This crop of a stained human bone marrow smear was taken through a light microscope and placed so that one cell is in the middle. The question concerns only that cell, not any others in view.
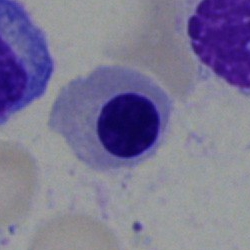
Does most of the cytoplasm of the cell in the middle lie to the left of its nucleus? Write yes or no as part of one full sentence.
Yes, on the right side of the cell lies its nucleus.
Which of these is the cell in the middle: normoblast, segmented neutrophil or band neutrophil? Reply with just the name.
normoblast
